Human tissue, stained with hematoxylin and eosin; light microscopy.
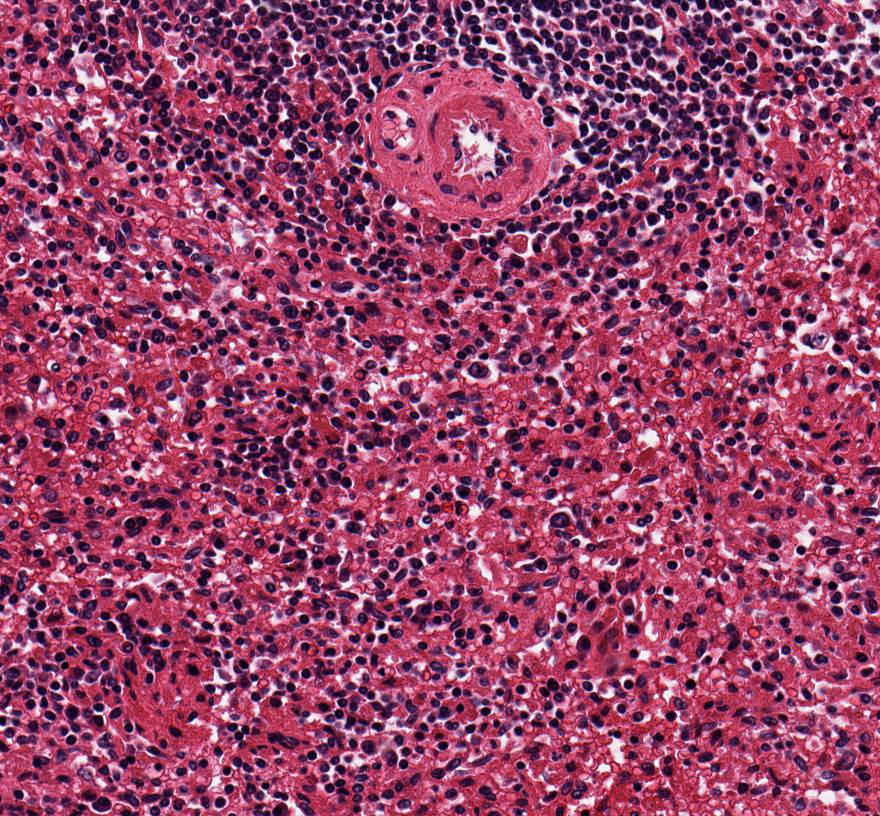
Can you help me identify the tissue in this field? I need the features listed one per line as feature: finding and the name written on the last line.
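Tissue: solid, densely cellular, no glands, tubules or epithelial lining
Artery: thick-walled, pink muscular wall, narrow lumen, top centre
Second vessel: smaller, just left, same pink sheath
Nuclei: scattered elongated spindle shapes among round cells, middle and lower field
Name: spleen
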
